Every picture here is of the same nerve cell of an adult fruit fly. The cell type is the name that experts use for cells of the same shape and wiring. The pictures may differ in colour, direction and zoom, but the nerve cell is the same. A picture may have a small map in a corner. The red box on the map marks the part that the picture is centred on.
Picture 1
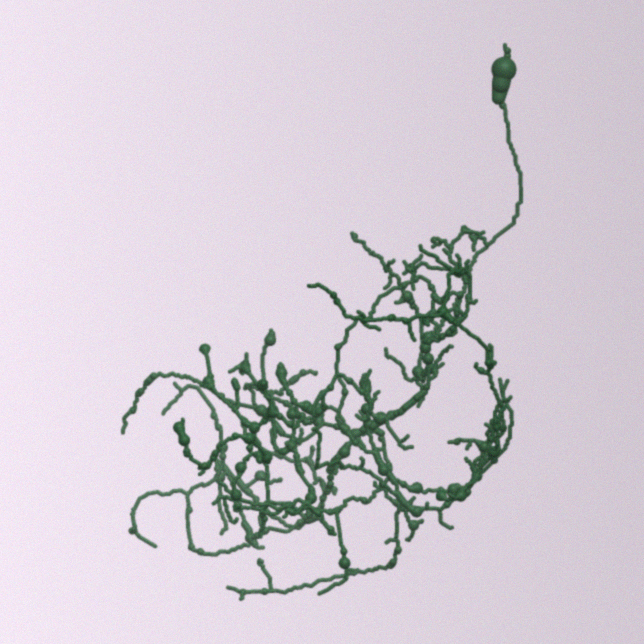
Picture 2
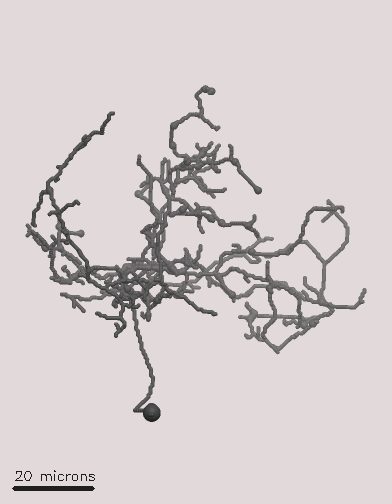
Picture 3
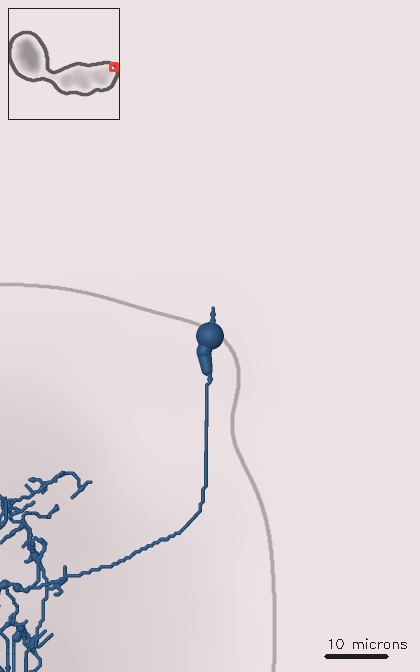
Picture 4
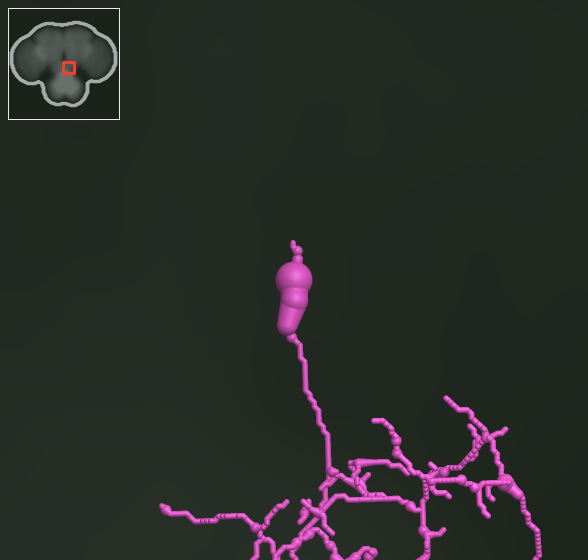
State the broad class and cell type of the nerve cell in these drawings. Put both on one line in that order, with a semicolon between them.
nerve-cord intrinsic neuron; INXXX421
